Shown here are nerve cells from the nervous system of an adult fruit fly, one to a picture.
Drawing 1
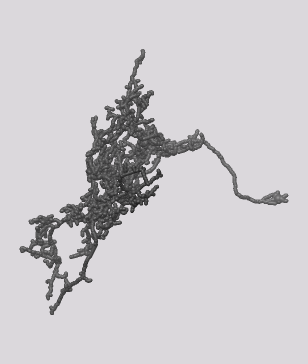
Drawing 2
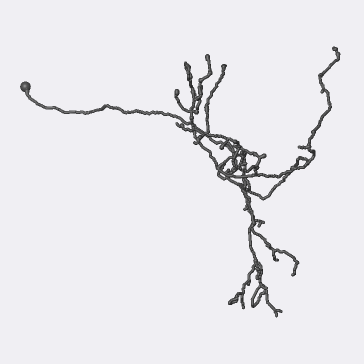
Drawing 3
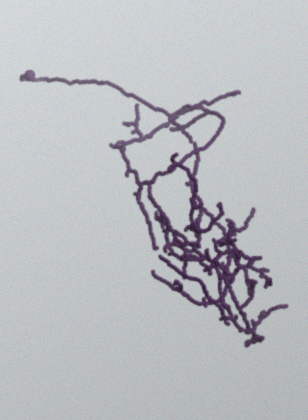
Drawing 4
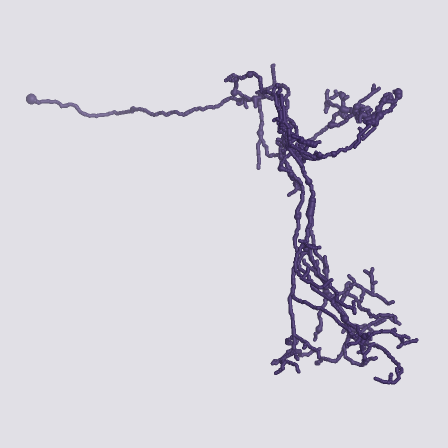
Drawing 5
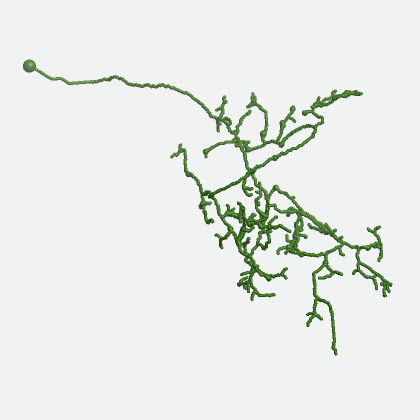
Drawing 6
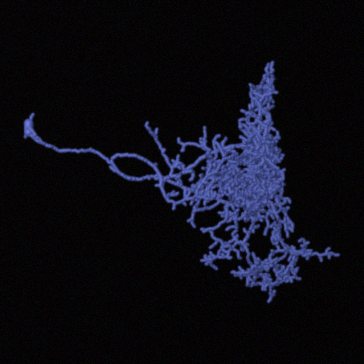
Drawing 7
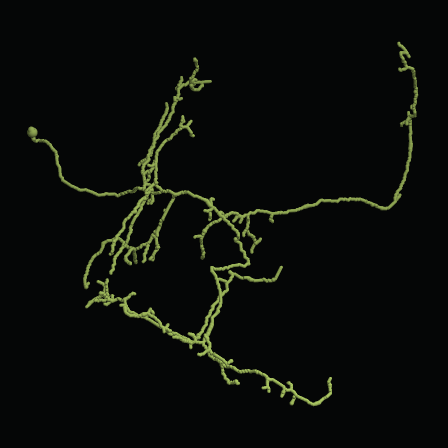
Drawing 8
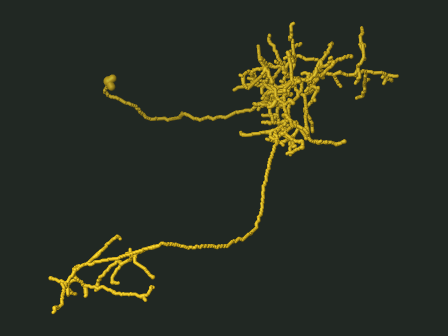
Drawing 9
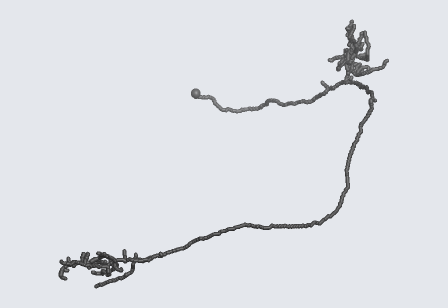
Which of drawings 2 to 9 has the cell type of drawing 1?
6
